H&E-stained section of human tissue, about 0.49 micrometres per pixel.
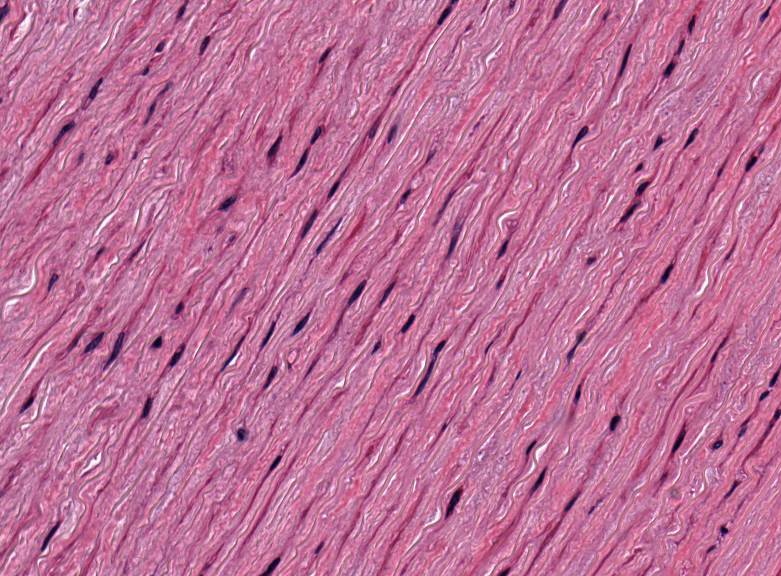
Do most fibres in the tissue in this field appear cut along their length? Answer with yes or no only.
Yes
